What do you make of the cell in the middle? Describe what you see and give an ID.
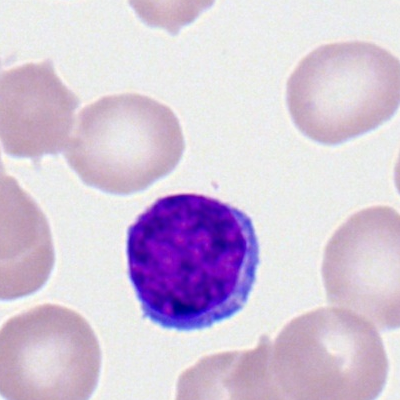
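Dense and coarsely clumped chromatin is present. The cell has a round, smooth outline. Its cytoplasm is pale blue, with no visible granules. Answer: lymphocyte.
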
